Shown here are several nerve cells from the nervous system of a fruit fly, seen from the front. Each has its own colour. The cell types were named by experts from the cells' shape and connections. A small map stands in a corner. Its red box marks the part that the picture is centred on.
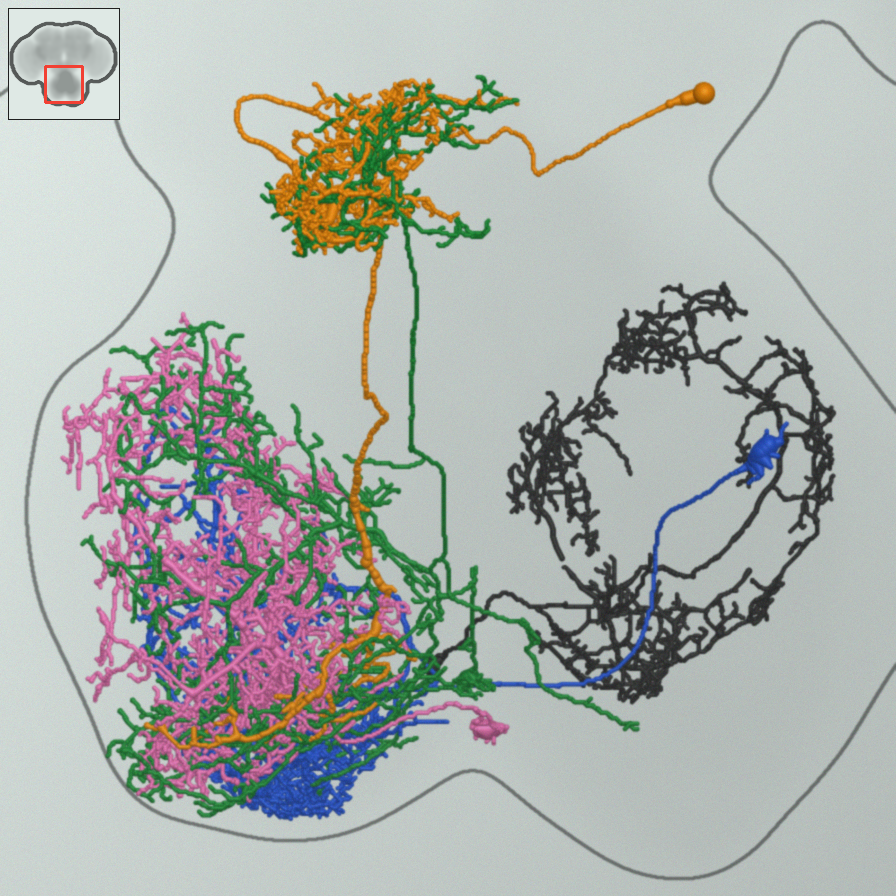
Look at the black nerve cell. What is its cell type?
IN14A008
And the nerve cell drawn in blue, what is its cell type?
IN01A012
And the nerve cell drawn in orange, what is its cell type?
DNg48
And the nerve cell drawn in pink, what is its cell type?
IN13B004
